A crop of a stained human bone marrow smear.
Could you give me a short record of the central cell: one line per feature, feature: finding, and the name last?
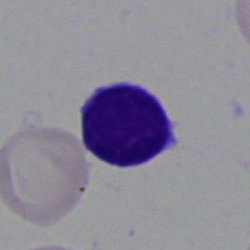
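Outline: roughly round, a few edges slightly flattened
Bleb: small and pale, jutting from the right edge
Cytoplasm: hardly any around the dark nucleus
Granules: none visible
Verdict: lymphocyte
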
